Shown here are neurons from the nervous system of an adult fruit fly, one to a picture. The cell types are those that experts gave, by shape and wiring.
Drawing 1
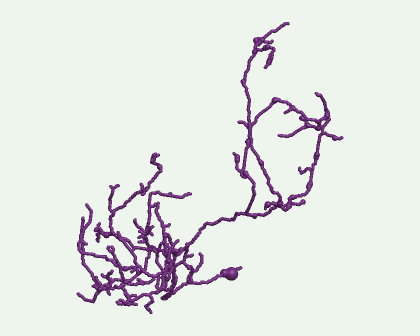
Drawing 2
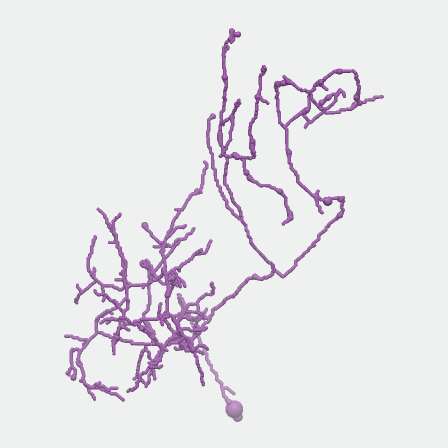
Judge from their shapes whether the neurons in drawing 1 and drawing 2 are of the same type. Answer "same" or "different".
same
